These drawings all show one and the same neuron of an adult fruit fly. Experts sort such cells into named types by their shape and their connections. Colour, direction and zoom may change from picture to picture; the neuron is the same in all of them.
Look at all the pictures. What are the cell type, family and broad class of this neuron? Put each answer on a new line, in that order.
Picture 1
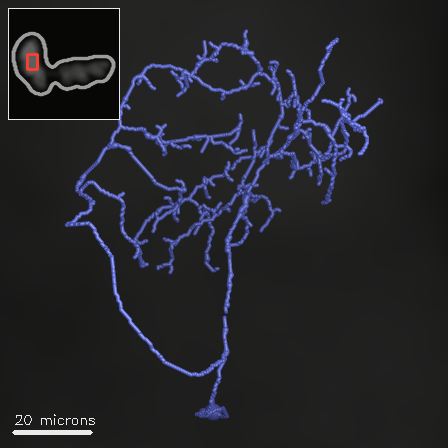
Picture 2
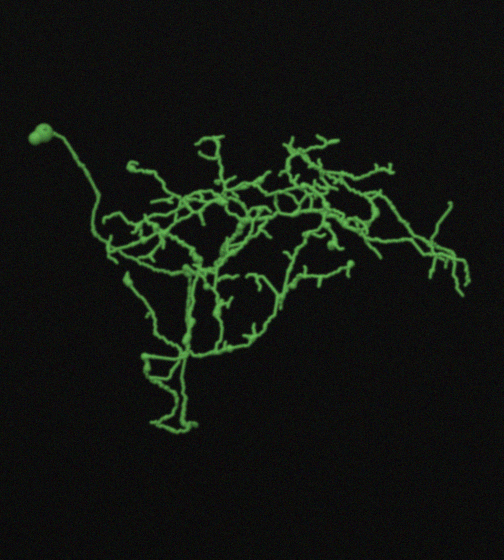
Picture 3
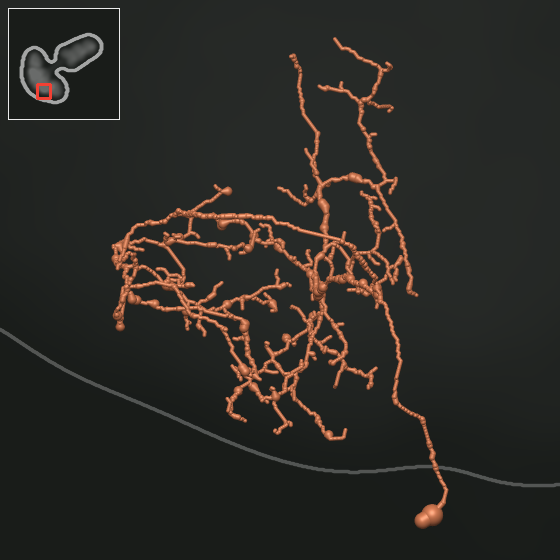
SLP038
hemilineage SLPal2
central-brain intrinsic neuron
